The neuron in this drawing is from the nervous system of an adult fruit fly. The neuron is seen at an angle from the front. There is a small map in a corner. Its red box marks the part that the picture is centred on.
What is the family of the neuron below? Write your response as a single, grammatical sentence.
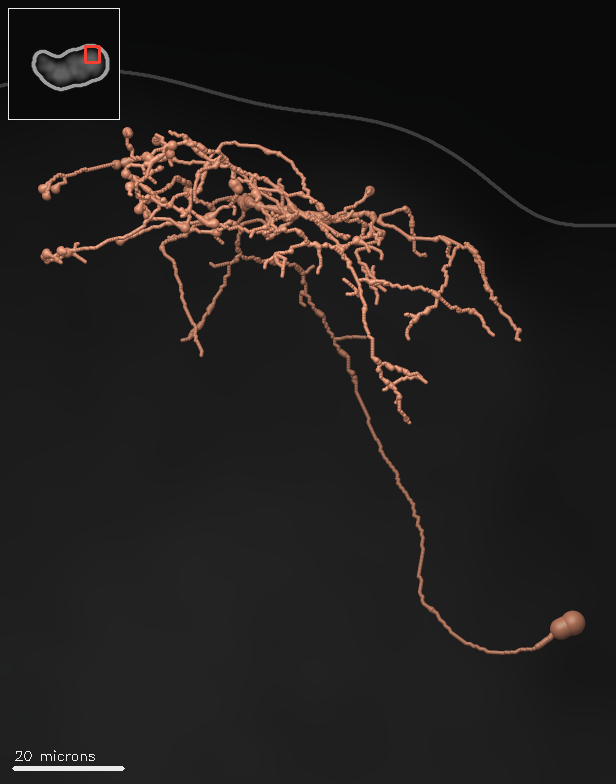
The neuron is part of the family known as hemilineage LHa3.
